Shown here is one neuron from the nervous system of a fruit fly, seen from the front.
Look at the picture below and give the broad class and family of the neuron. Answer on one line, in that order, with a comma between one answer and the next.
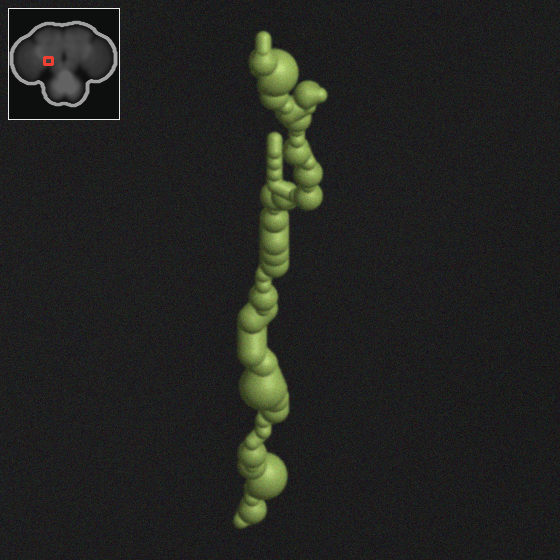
sensory neuron entering the brain, class mechanosensory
